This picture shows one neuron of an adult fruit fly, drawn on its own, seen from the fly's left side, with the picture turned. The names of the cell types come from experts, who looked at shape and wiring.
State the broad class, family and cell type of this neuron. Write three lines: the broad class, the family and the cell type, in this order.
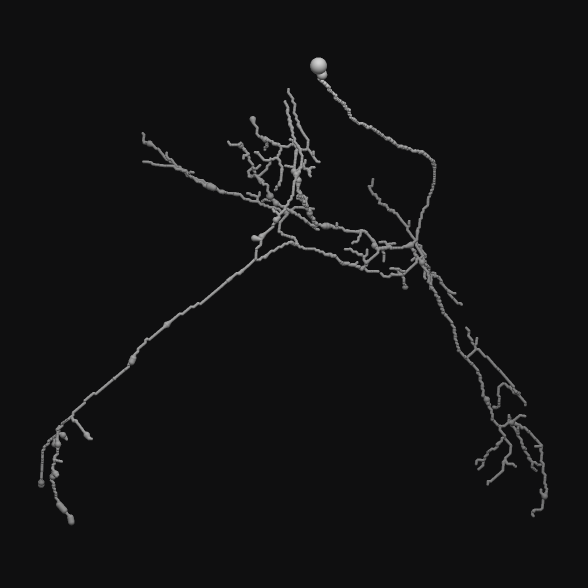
central-brain intrinsic neuron
hemilineage VPNp&v1_posterior
AVLP487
